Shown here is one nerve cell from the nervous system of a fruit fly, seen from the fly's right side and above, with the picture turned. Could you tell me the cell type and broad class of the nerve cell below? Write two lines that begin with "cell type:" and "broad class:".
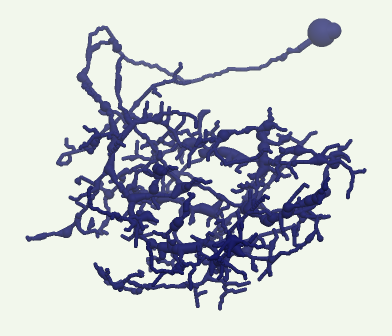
cell type: AVLP379
broad class: central-brain intrinsic neuron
